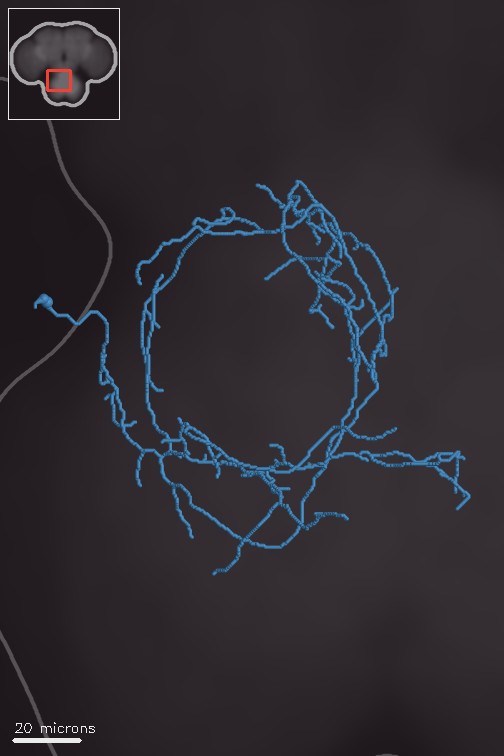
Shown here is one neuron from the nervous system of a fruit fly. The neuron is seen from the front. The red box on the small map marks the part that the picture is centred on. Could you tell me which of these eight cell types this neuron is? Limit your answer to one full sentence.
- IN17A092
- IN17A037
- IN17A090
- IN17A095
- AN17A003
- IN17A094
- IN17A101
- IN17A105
The cell type for the neuron is IN17A101.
